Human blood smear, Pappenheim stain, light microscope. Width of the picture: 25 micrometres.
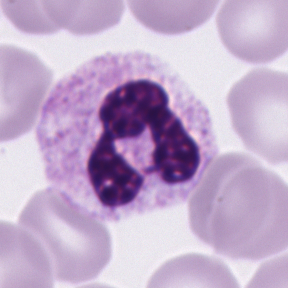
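Segmented neutrophil, the nucleated cell at the centre of a stained smear of human peripheral blood. Its nucleus is divided into three lobes, which together form an arch opening downward. The cytoplasm is abundant and pale pinkish-lilac, filled with fine pink-violet granules.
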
